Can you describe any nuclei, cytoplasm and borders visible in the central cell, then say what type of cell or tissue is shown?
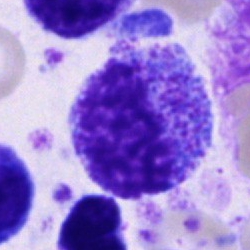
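Roughly round in outline, the cell has a nucleus occupying its left and central part, so that cytoplasm lies mainly on the right. Purple granules also lie over the nucleus and blur its border. No vacuoles are seen in the cytoplasm. The cell is a promyelocyte.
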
